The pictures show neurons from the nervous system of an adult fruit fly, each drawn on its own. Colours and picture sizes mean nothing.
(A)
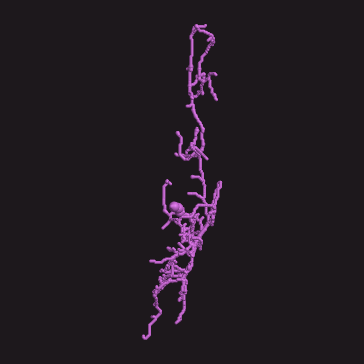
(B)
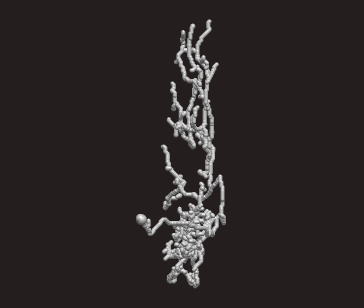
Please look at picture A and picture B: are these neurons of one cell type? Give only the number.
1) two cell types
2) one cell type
2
